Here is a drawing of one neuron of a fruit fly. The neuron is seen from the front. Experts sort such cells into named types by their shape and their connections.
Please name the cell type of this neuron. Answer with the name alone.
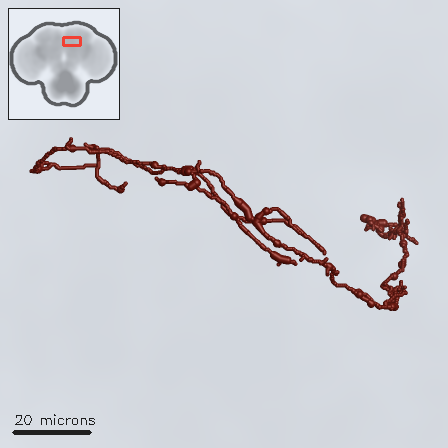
KCg-d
